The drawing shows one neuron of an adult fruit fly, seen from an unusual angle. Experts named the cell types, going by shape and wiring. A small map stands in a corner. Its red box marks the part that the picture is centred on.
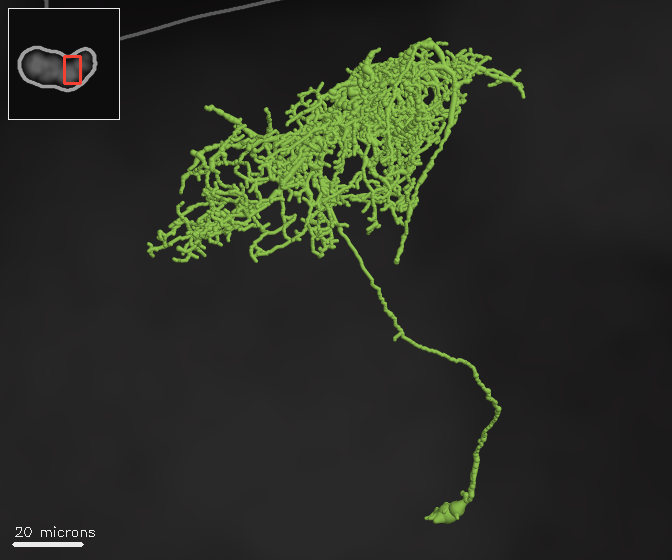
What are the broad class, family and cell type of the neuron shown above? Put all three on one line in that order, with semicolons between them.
nerve-cord intrinsic neuron; hemilineage 06A; IN06A002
